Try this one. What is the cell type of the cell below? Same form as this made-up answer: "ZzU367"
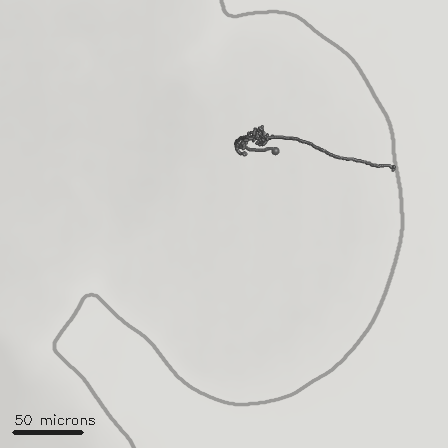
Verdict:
"C3"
